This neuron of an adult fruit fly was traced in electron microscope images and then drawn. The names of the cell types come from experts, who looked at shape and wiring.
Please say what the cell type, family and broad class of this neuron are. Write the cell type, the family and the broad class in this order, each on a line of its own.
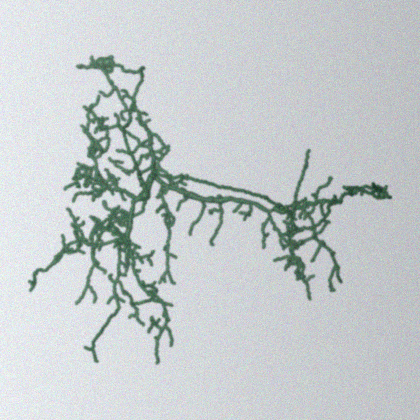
SAD064
hemilineage ALl1_ventral
central-brain intrinsic neuron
